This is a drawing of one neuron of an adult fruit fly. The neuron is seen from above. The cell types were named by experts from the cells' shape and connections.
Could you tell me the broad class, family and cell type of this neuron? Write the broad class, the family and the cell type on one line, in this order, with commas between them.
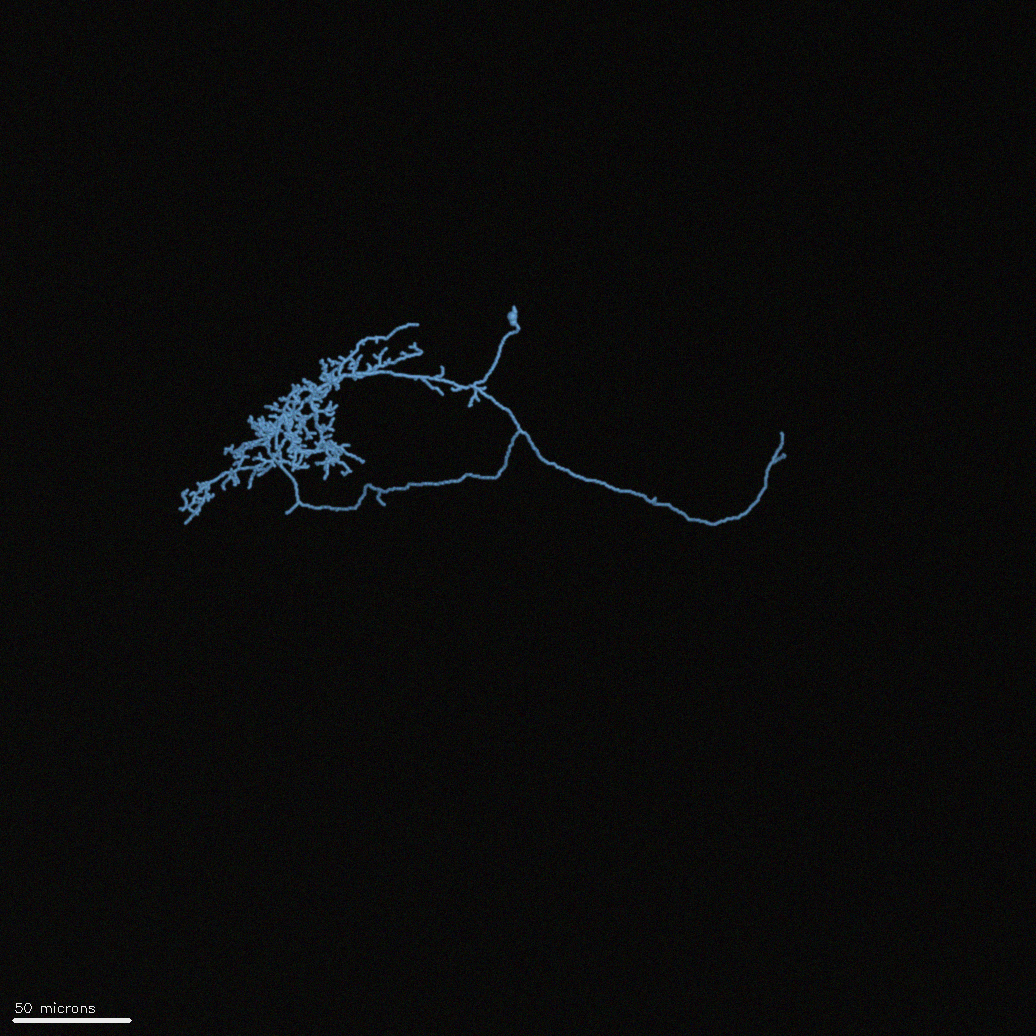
central-brain intrinsic neuron, hemilineage SMPad1, SIP104m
